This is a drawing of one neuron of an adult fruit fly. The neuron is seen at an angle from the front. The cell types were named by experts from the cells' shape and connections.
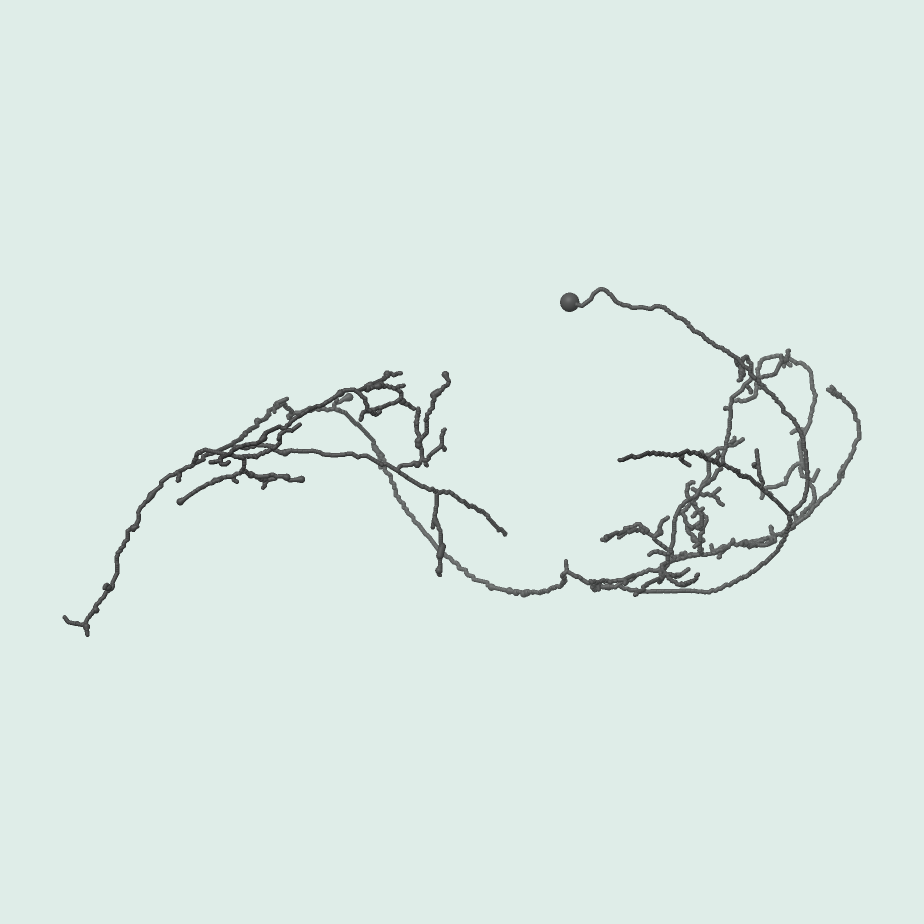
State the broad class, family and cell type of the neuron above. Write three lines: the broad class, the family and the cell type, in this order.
nerve-cord intrinsic neuron
hemilineage 19B
IN19B092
